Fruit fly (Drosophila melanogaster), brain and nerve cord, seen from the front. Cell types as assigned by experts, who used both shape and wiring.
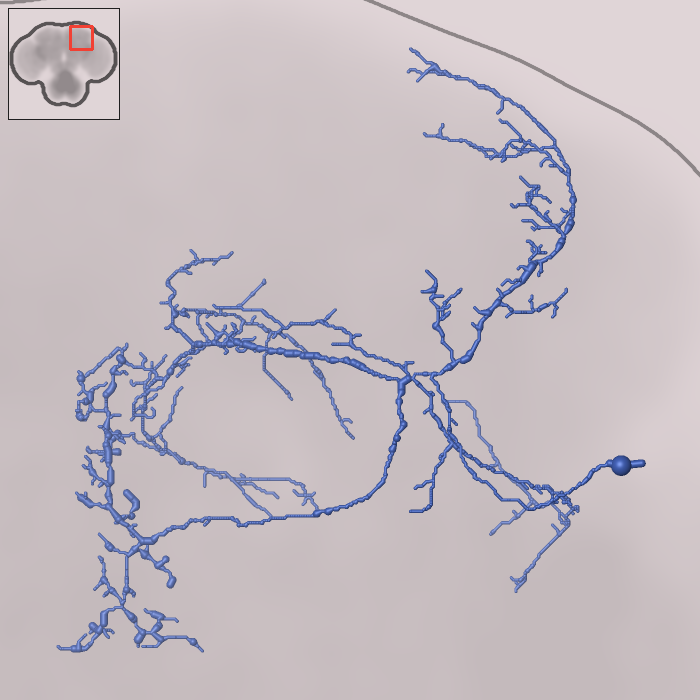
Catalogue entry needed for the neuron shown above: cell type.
CL085_b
